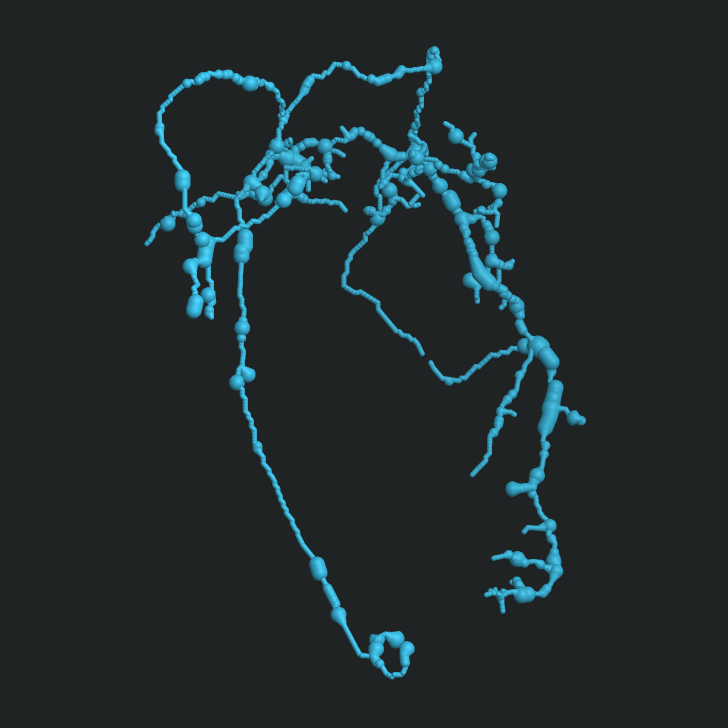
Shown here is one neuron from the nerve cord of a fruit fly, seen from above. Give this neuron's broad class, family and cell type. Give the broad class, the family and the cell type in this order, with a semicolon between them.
nerve-cord intrinsic neuron; hemilineage 01B; IN01B045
